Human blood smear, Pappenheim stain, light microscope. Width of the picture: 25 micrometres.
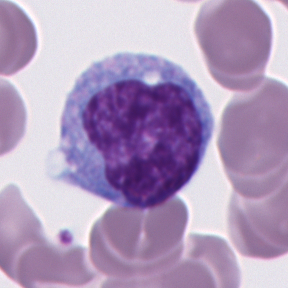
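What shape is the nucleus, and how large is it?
A notch at its top edge gives it a heart-like shape; it is about 11 micrometres across in a cell about 14 micrometres across, and fills about 60% of the cell's area.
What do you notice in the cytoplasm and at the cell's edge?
A fine, dust-like speckling rather than coarse granules, one small clear vacuole just above the nucleus's notch, and a pale, nearly colourless bulge sticking out from the lower left edge.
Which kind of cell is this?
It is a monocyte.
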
